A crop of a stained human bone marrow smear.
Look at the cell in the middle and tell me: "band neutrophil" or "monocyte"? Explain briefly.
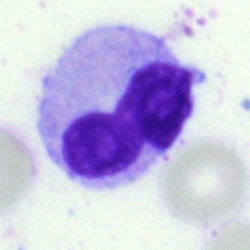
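This is a band neutrophil. First point: the cytoplasm is abundant, pale lilac, and holds only fine, faint granules.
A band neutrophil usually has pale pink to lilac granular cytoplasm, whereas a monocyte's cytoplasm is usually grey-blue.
Second point: the chromatin is dark purple and condensed.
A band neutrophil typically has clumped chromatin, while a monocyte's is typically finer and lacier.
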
